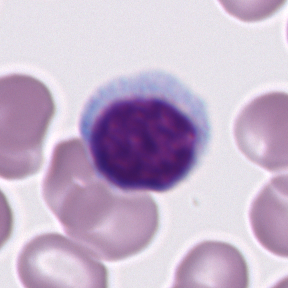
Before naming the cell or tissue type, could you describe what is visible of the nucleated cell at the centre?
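Let me begin with the nucleus: roundish, no lobes. Its chromatin is dark purple and coarsely clumped, and I can't make out any nucleoli. Along the upper edge, the cytoplasm looks faintly fuzzy rather than sharply smooth. So this is a typical lymphocyte.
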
